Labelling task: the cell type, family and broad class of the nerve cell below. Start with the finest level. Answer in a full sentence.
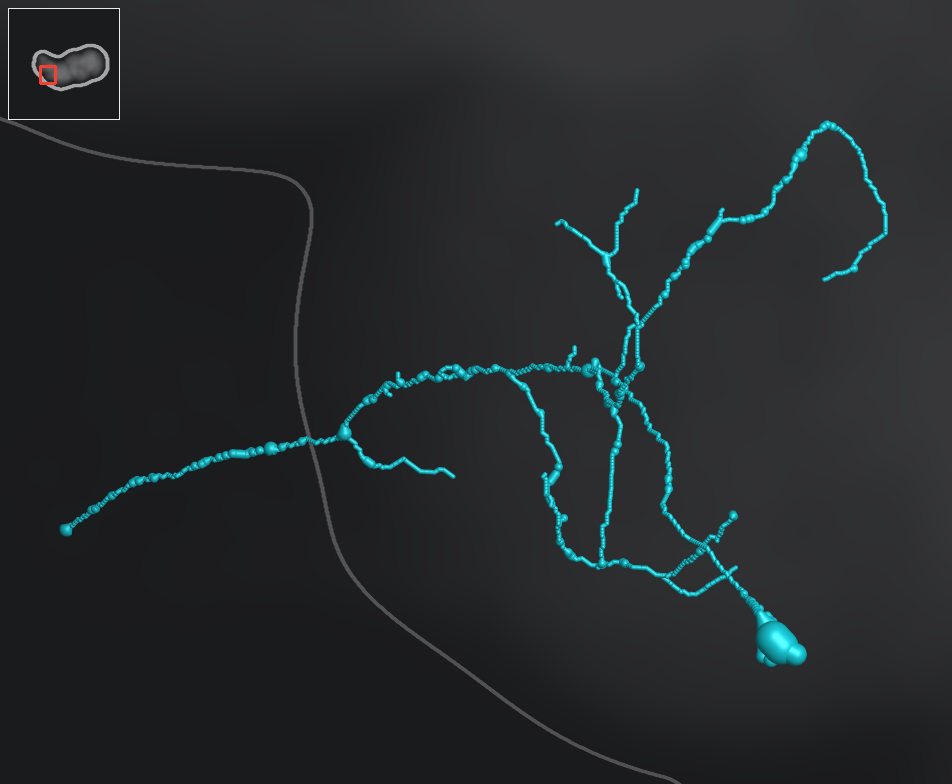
Type MNml76 of hemilineage 15B, a motor neuron of the nerve cord.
